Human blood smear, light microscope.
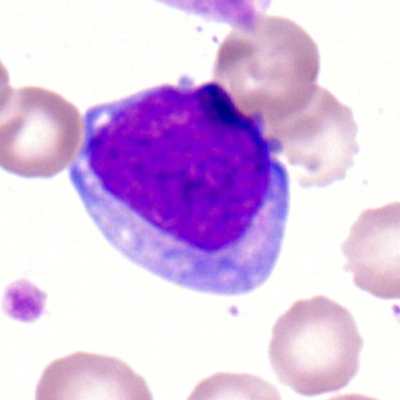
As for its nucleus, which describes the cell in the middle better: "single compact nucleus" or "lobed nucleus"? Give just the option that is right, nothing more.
Single compact nucleus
